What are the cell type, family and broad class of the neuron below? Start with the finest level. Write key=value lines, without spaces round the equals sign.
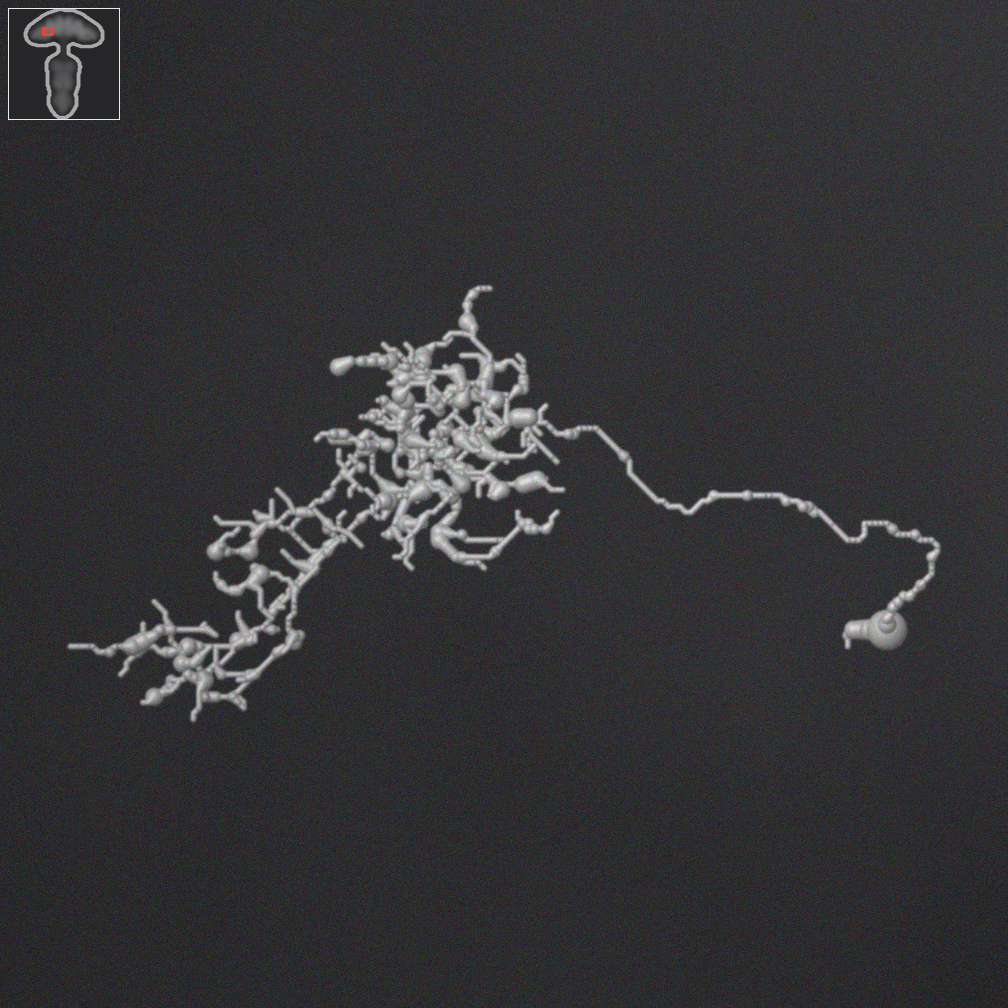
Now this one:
cell_type=Li14
family=Li
broad_class=optic-lobe intrinsic neuron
